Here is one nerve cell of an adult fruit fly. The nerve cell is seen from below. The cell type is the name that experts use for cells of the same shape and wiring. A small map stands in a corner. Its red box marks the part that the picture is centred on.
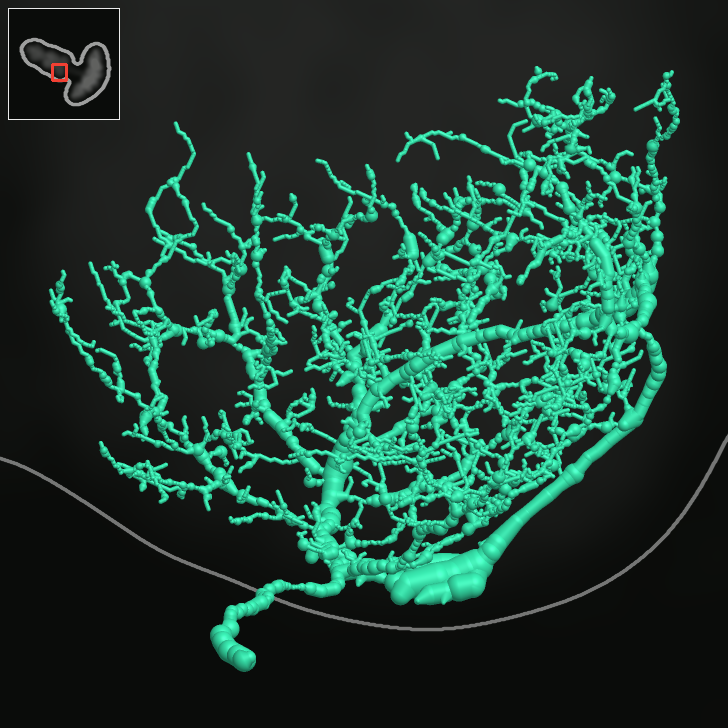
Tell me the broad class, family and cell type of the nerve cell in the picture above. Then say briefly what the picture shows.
Its broad class is motor neuron of the nerve cord. The family is hemilineage 24B.25B. The cell type is Fe reductor MN. It lies in the nerve cord. More than a hundred branch ends can be seen.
